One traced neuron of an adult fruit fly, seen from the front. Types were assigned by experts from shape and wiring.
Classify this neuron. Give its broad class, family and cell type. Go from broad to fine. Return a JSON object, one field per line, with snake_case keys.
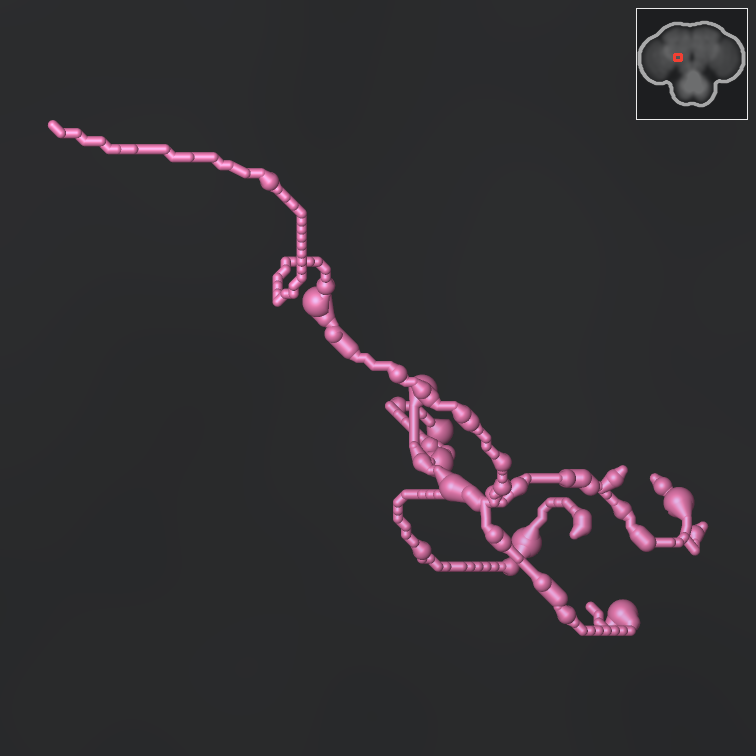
{
 "broad_class": "sensory neuron entering the brain",
 "family": "class olfactory",
 "cell_type": "ORN_VL1"
}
